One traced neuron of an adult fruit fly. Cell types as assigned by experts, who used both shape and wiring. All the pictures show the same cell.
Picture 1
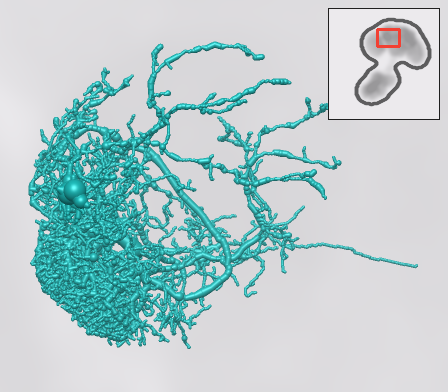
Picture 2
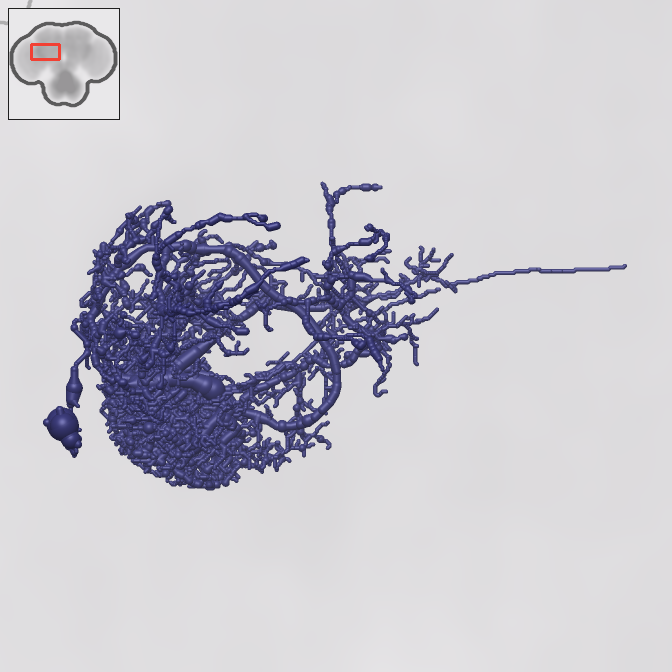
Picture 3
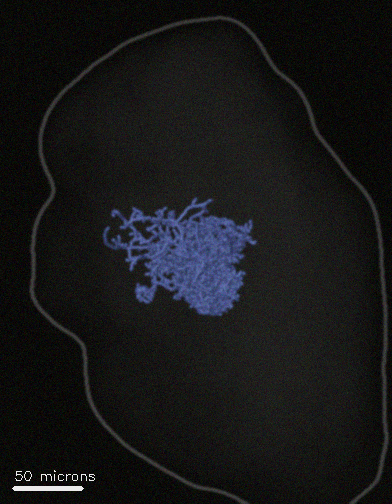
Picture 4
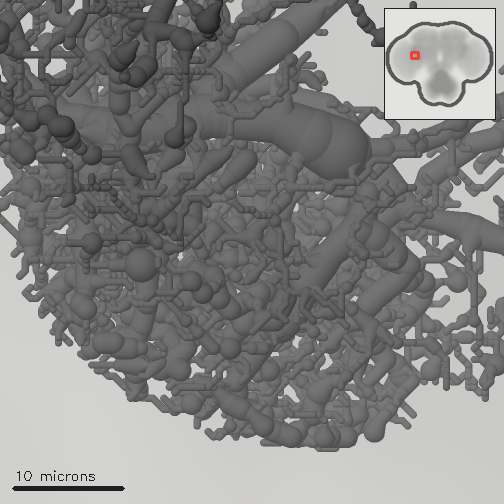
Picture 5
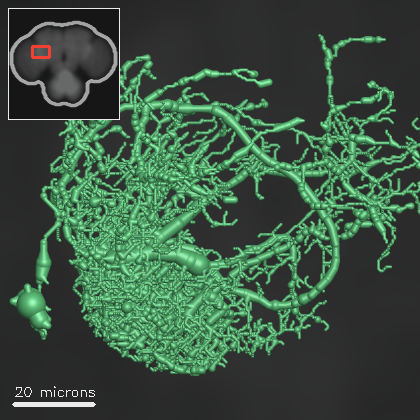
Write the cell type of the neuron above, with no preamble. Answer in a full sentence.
The cell type is PVLP061.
